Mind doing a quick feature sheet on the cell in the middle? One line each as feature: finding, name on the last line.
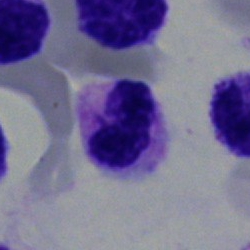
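Nucleus: indented, with a cleft entering from the left side.
Chromatin: dark purple, dense and coarse.
Cytoplasm colour: pale pinkish-lilac.
Cytoplasm distribution: widest on the left side of the nucleus.
Cell: segmented neutrophil.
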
